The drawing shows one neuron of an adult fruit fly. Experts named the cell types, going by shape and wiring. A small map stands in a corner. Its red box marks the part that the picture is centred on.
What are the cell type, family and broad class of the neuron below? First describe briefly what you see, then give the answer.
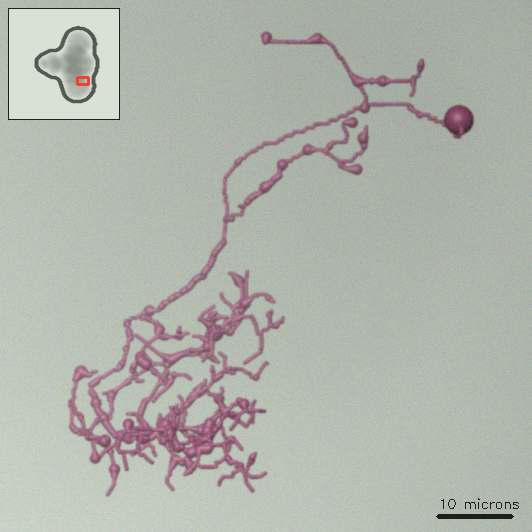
The cell body is at the upper right of the picture. From top to bottom in the picture it spans about 65 microns. Dozens of branch ends can be seen. It is of cell type Li21. Its family is Li. Its broad class is optic-lobe intrinsic neuron.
